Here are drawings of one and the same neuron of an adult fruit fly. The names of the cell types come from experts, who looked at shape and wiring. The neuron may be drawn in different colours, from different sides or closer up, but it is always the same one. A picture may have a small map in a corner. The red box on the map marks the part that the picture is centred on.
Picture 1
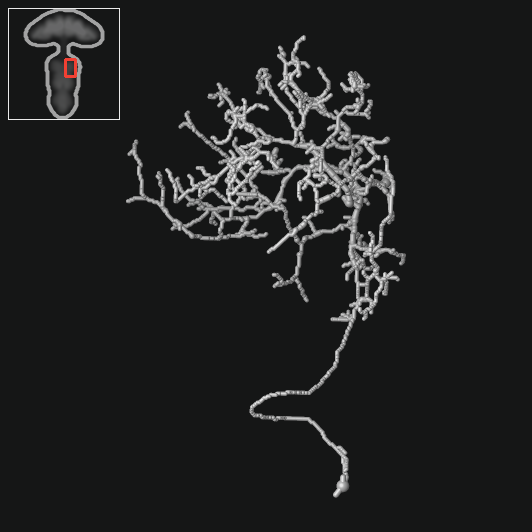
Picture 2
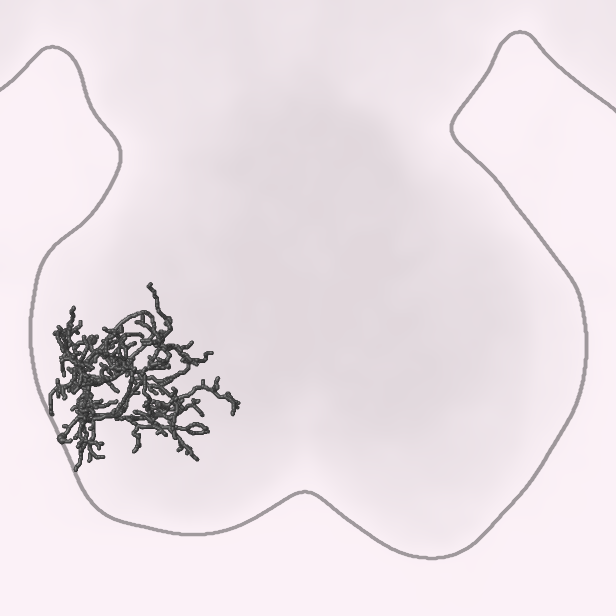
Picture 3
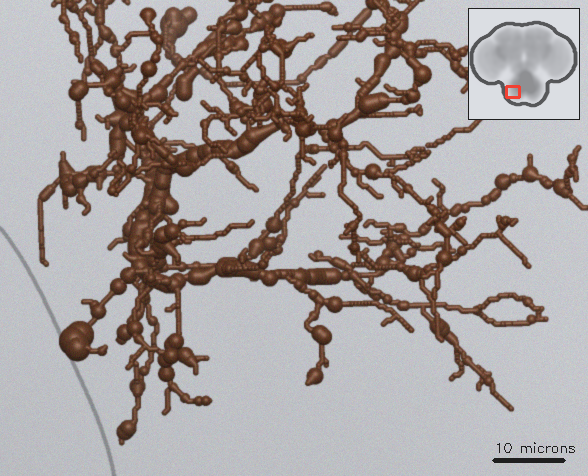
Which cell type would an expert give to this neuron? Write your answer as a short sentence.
The cell type is IN03A062_c.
